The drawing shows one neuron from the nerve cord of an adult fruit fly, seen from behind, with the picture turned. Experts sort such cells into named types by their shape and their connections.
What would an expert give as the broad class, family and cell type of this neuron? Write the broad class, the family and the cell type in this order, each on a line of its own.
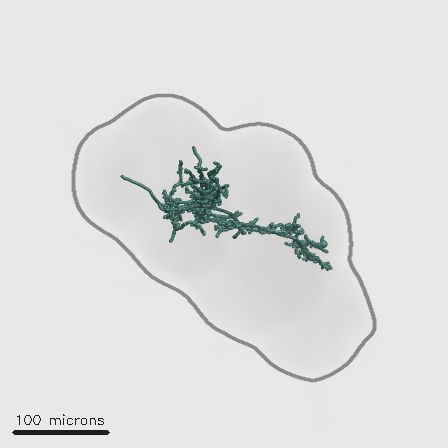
nerve-cord intrinsic neuron
hemilineage 05B
IN05B042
